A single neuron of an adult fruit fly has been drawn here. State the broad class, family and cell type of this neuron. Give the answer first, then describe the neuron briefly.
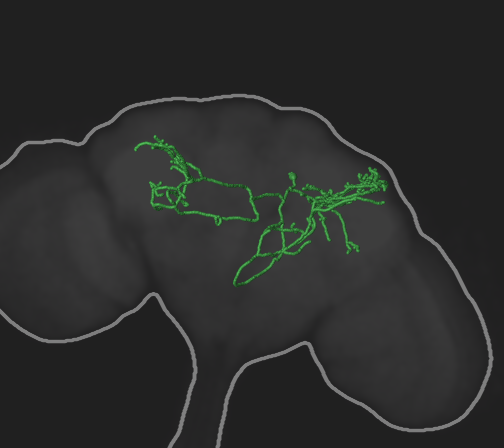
Its broad class is central-brain intrinsic neuron. The family is CRZ. The cell type is CRZ01. It lies in the brain. As drawn here it is wider than it is tall.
